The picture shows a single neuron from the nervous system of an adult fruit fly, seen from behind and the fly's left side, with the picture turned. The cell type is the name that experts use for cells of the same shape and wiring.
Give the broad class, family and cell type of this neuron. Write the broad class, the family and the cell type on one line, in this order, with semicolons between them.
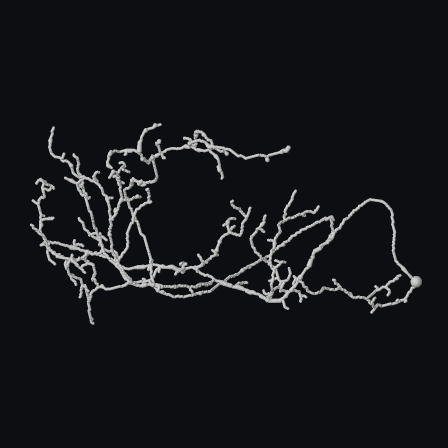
central-brain intrinsic neuron; hemilineage PSp2; CB1222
